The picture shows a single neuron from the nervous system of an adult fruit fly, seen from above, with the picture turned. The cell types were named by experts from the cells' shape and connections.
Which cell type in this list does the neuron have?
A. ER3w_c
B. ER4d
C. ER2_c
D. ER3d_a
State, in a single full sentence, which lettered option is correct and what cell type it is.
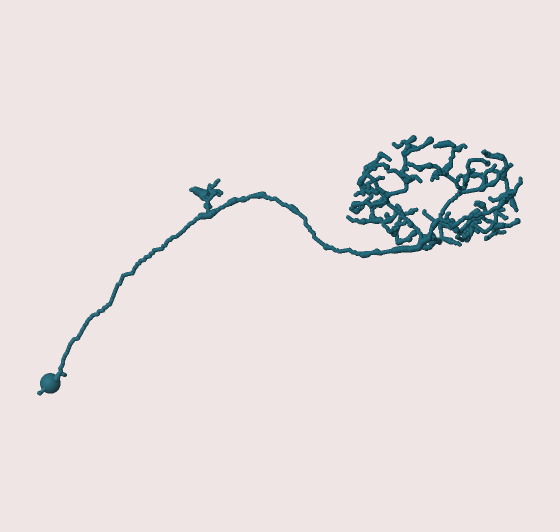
The neuron falls under ER3d_a, the cell type named in option D.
